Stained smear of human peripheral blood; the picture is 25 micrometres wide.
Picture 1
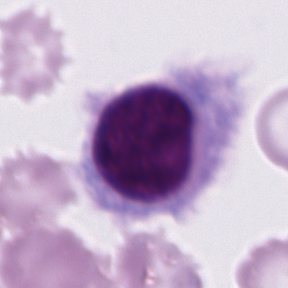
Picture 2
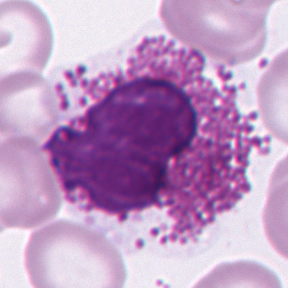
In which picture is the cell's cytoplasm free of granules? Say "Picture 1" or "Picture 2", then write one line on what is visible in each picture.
Picture 1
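Picture 1: The cytoplasm holds no distinct coloured granules.
Picture 2: The cytoplasm is packed with many coarse, round granules.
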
